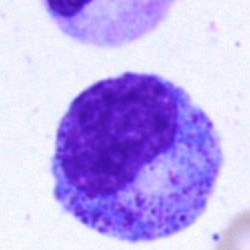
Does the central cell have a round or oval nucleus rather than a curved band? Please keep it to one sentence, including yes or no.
Yes, a round or oval nucleus, compact and not band-shaped, is present in the cell.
